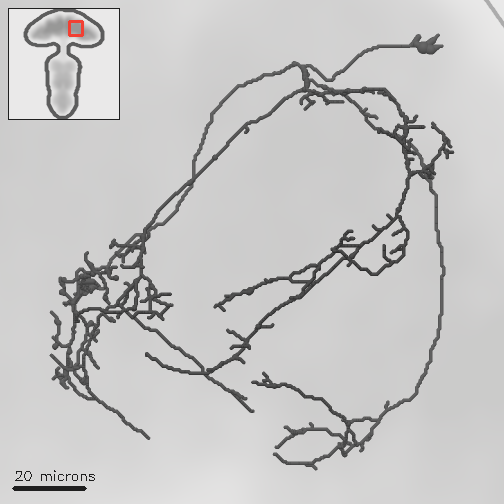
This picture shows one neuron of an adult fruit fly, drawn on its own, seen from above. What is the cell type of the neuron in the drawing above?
CL086_e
